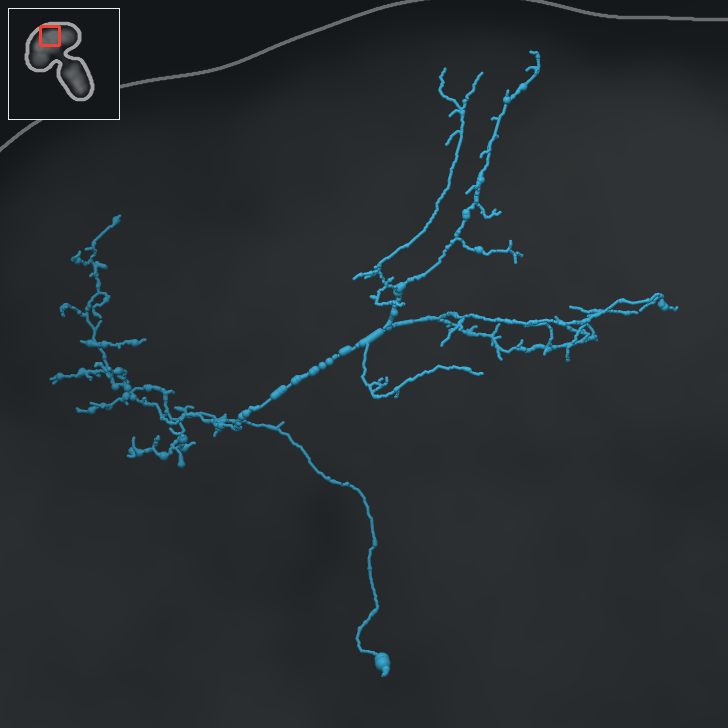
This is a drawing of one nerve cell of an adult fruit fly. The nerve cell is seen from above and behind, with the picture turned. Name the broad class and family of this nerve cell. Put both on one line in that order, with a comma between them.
central-brain intrinsic neuron, hemilineage DM4_dorsal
